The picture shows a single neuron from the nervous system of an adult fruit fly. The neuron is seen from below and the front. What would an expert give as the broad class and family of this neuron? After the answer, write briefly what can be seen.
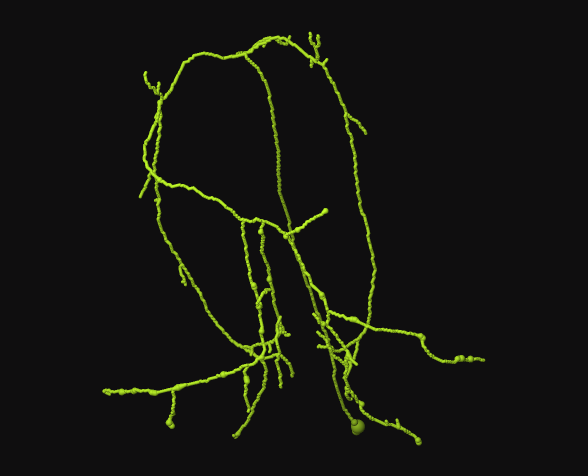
This is a nerve-cord intrinsic neuron. Its family is hemilineage 12B. Its cell body lies at the bottom of the picture. In this view it is about as wide as it is tall.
